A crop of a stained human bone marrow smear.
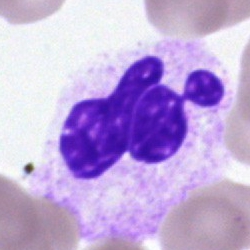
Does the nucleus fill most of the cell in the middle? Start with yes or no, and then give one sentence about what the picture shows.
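No. The cytoplasm is plentiful and pale pinkish-lilac.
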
